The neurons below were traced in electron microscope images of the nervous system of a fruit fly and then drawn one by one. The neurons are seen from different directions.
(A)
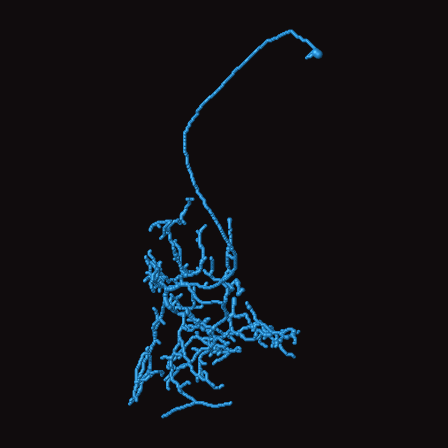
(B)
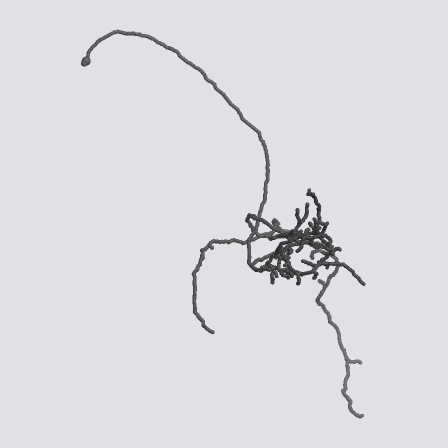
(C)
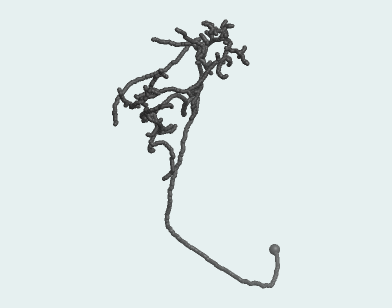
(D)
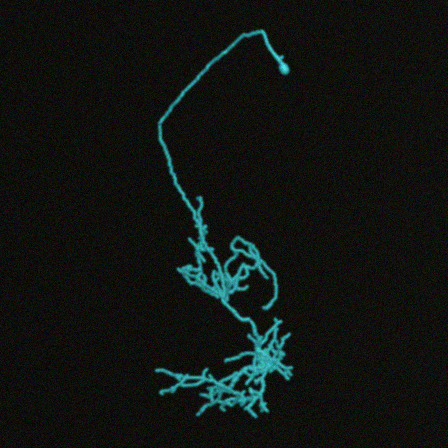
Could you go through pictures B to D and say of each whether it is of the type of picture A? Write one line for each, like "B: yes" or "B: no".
B: no
C: no
D: no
